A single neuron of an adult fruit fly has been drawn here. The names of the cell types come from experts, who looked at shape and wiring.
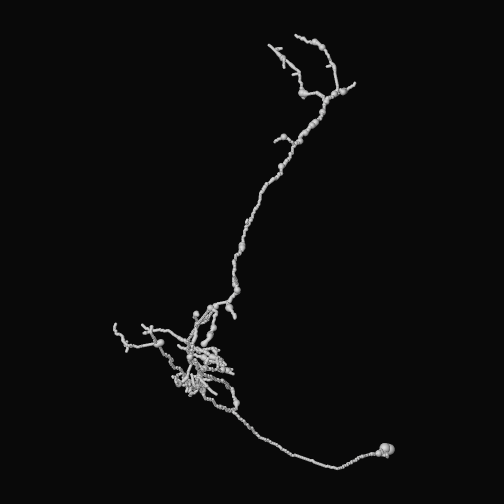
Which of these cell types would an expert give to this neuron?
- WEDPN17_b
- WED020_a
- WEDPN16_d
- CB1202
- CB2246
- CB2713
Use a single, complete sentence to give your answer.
The cell type given to this neuron is WEDPN17_b.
